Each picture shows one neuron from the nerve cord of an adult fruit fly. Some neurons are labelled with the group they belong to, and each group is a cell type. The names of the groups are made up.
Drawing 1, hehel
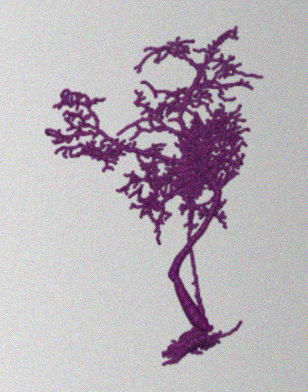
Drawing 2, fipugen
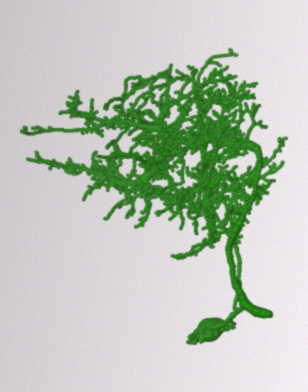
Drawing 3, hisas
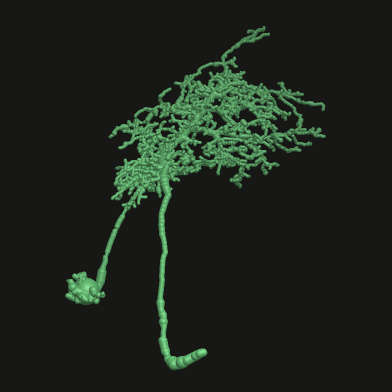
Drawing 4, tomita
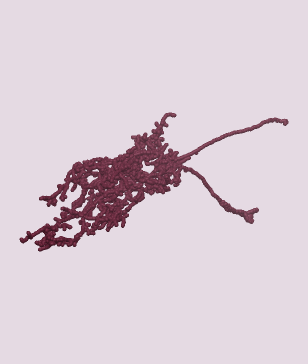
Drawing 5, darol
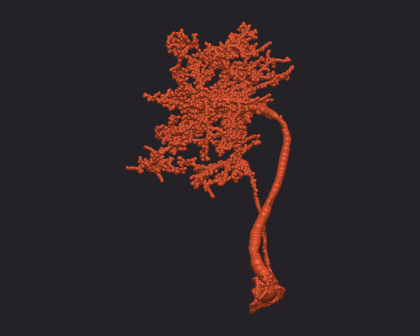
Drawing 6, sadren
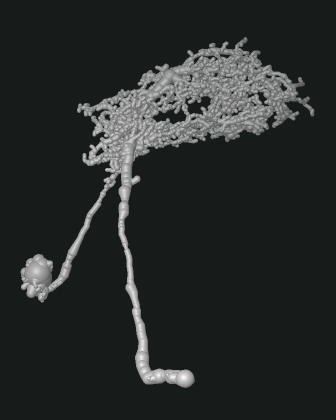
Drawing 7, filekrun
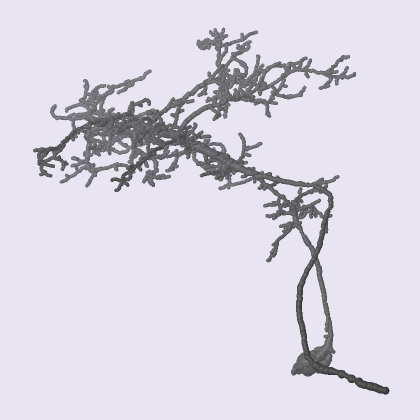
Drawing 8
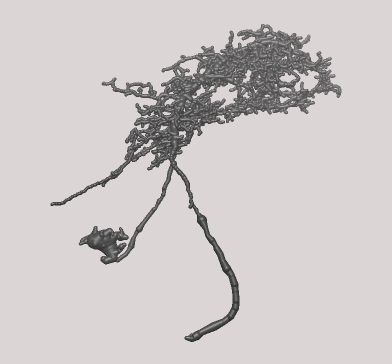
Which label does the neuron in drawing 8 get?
sadren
